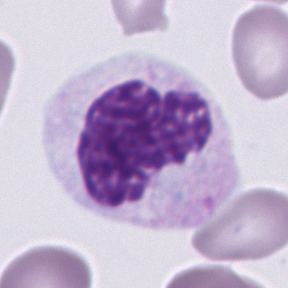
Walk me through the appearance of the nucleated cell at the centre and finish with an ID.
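Irregular folding marks the nucleus, with a notch on its lower right side. Within that notch, the cytoplasm shows a pale clear zone. Around the nucleus the cytoplasm forms a wide rim, with fine pinkish-purple granules scattered through it. This cell is a segmented neutrophil.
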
